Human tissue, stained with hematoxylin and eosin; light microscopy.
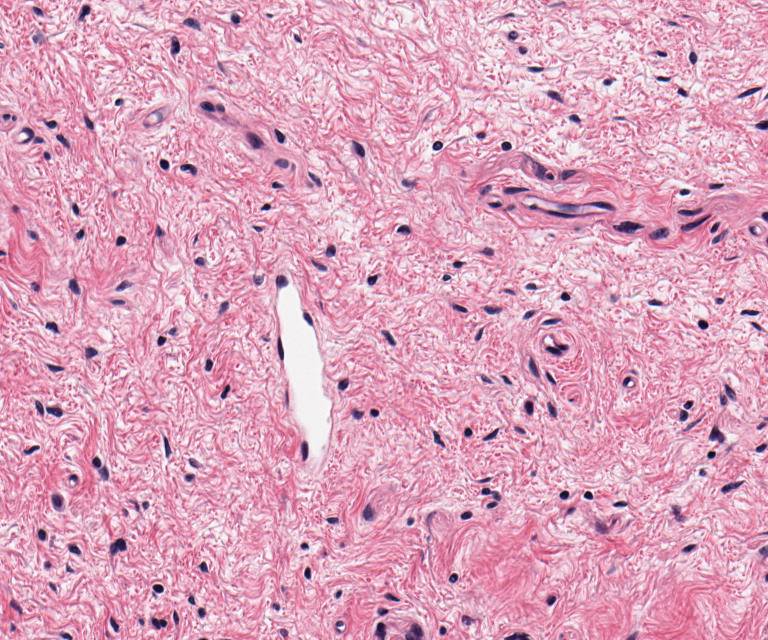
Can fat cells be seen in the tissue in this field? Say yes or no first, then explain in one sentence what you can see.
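No. No fat cells are present in the field.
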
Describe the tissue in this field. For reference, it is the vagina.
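Pink fibrous stroma fills the entire field, and epithelium is absent throughout. Its collagen fibres are thin and wavy, following no single direction. Cells are sparse, spread evenly through the stroma. Their nuclei are small and dark, oval to spindle-shaped.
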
